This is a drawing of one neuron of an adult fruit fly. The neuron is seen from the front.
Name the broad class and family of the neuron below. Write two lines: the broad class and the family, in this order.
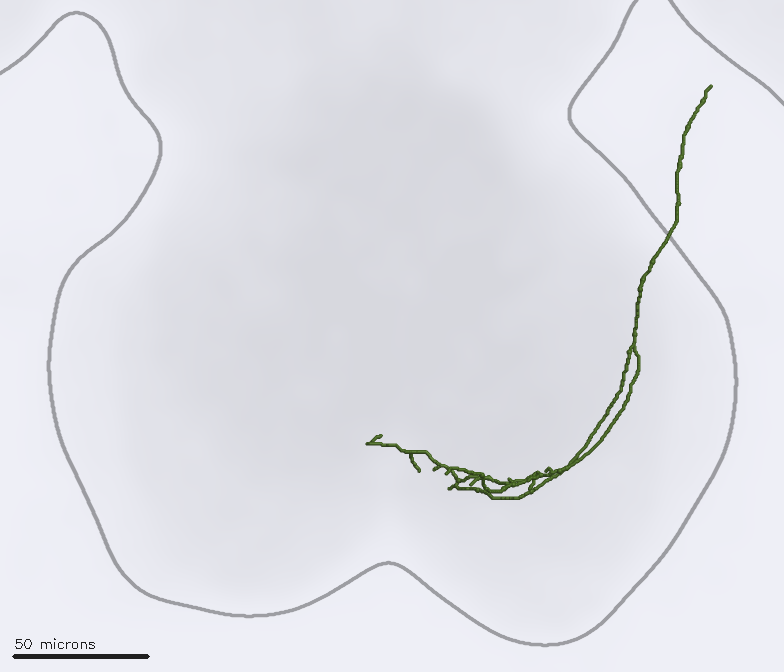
sensory neuron entering the nerve cord
class mechanosensory tactile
